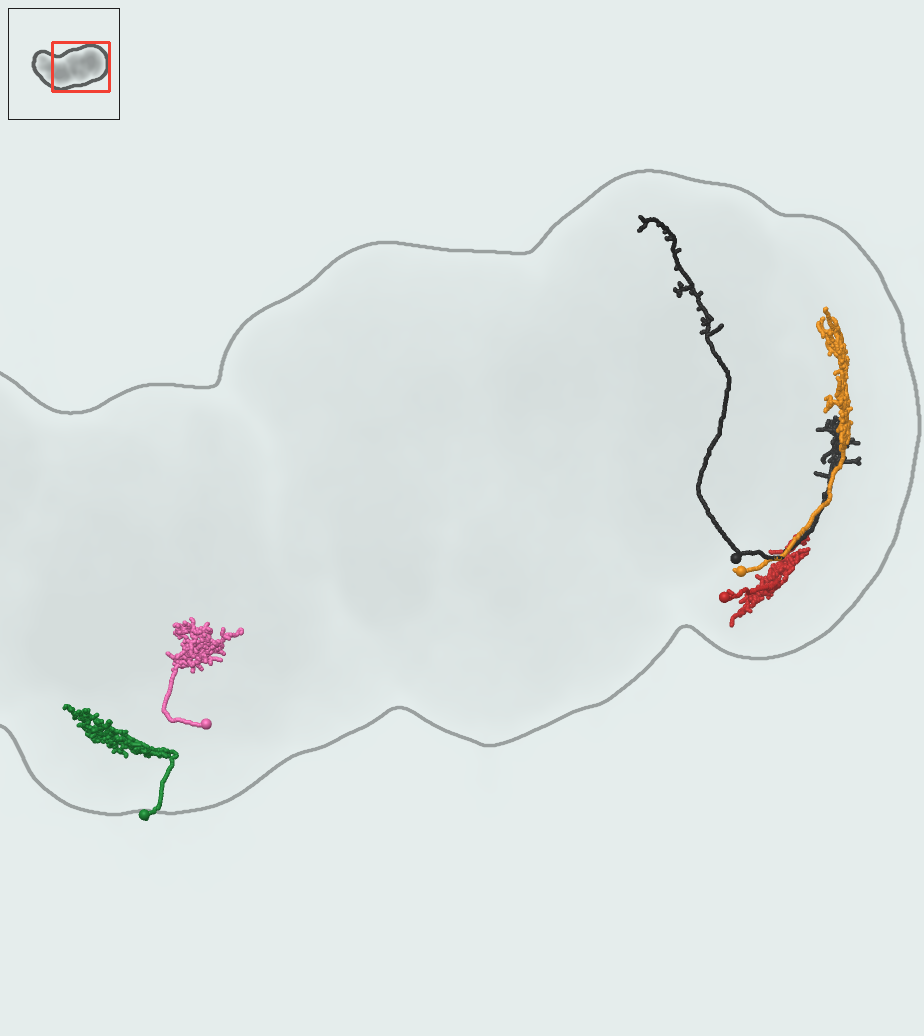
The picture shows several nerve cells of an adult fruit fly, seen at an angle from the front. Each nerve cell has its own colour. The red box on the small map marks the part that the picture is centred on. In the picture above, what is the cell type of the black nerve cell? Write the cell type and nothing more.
MeVP10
